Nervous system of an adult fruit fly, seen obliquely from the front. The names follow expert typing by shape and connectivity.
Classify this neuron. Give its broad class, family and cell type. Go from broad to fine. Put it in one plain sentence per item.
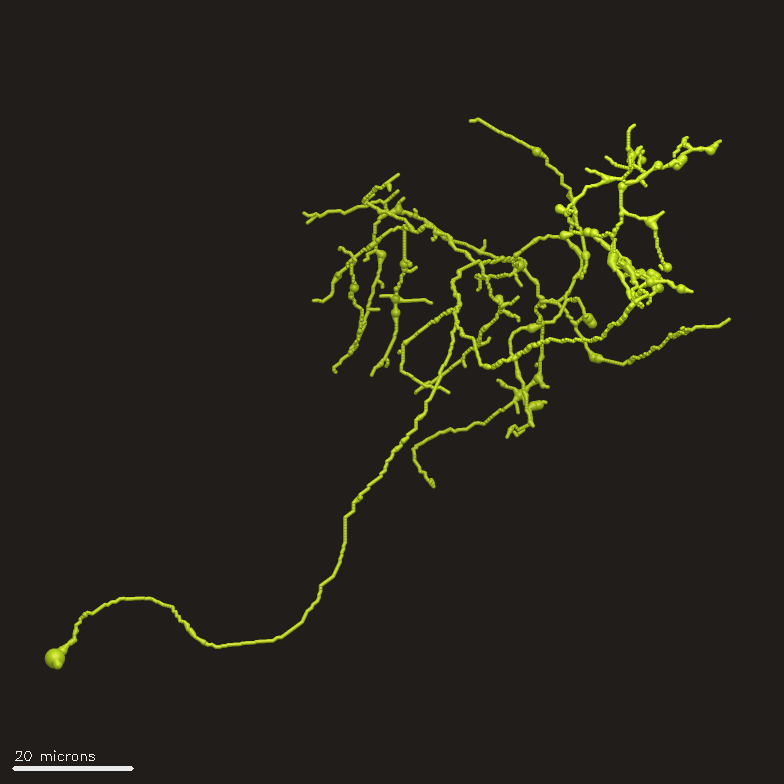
A central-brain intrinsic neuron of hemilineage LHa1, type LHAV6a7.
